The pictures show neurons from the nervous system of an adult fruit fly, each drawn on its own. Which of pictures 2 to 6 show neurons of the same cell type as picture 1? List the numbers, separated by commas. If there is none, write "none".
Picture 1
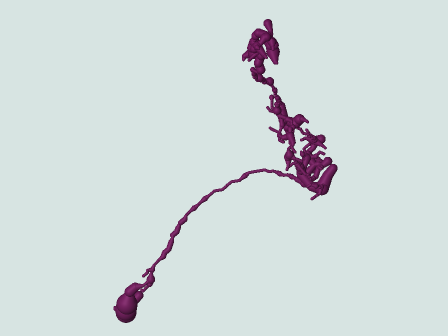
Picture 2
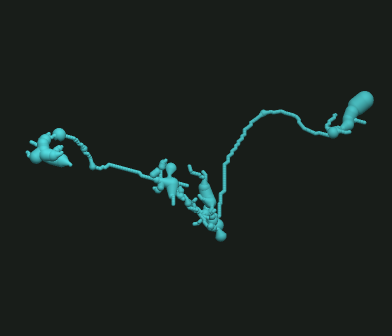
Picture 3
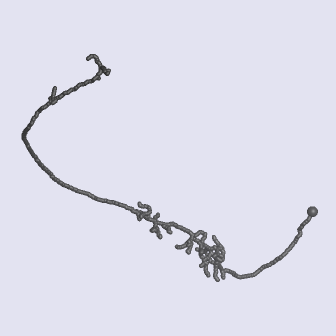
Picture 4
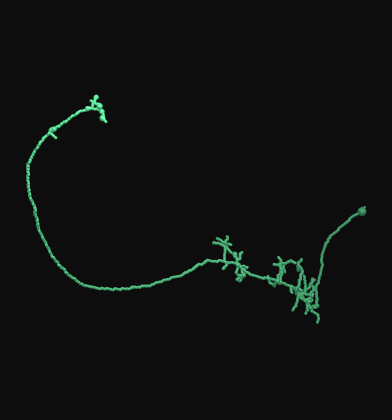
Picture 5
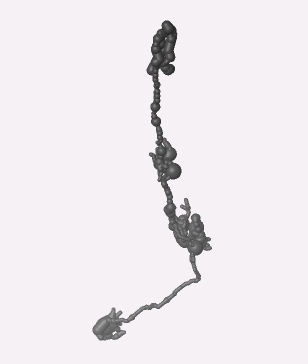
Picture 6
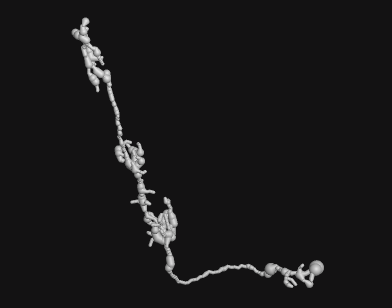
2, 5, 6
